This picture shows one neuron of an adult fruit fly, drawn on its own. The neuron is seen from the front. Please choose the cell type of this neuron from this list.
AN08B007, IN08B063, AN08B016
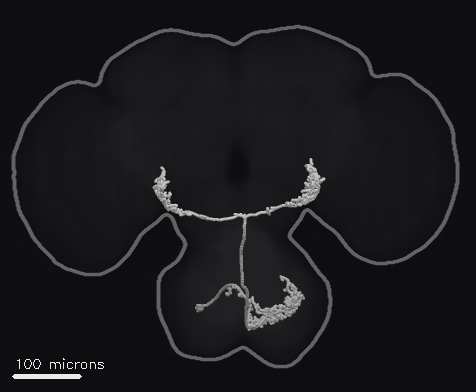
AN08B007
